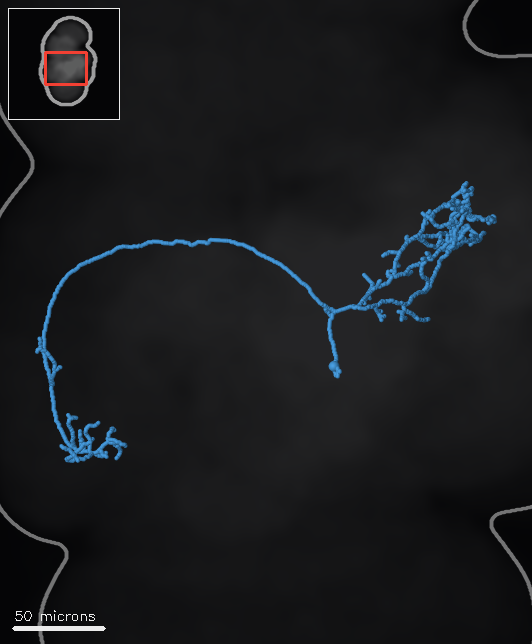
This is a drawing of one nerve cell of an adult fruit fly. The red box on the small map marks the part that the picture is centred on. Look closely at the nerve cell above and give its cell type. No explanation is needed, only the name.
GNG438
